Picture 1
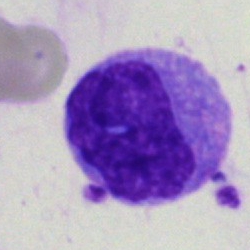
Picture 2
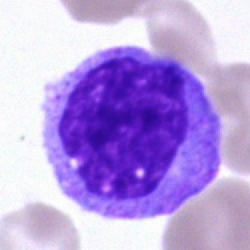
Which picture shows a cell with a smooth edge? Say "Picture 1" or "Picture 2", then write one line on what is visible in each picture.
Picture 1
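Picture 1: The cell is roughly round with a smooth border.
Picture 2: The cell outline is roughly round with a slightly ragged edge.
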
